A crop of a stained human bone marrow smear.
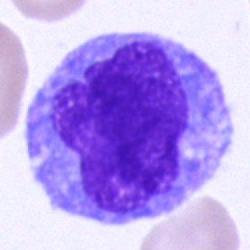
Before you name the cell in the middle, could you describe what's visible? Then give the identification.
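An irregular nucleus, folded and indented at its edge, occupies most of the cell and leaves a moderate rim of cytoplasm. Several small pale clear spots lie in that cytoplasm, which contains no coarse granules. It is a monocyte.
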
